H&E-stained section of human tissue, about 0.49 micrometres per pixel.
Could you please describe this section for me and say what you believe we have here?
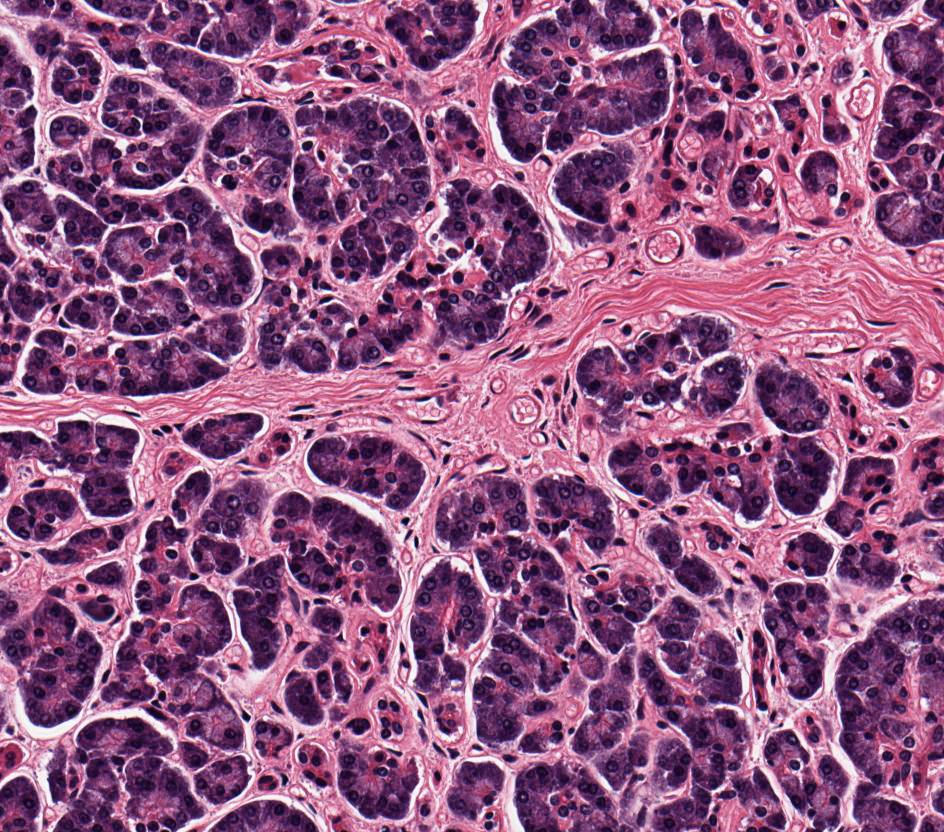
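Lobules of closely packed acini fill most of the field, above and below a central fibrous band. Within the band, scattered elongated, dark spindle-shaped nuclei lie parallel to the fibres. Acinar cells: deeply purple cytoplasm, one round dark nucleus each. Tissue: pancreas.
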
